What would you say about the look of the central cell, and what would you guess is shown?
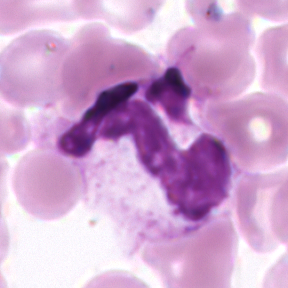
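Chromatin dark purple, coarsely clumped. Cytoplasm plentiful, very pale, with fine, small pinkish-violet granules scattered through it. Widest stretch of cytoplasm below the nucleus, toward the lower left. Cell: segmented neutrophil.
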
